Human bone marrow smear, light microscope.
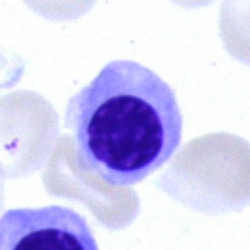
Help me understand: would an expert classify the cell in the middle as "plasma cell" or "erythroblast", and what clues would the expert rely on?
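Erythroblast. Nucleus only slightly low, leaving a wider band of cytoplasm above it.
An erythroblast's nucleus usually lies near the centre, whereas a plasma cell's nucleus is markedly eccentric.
Outline roughly round but slightly angular, with short flattened stretches along the edge. Chromatin dark purple and clumped, small paler patches between clumps. No visible granules in the cytoplasm.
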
